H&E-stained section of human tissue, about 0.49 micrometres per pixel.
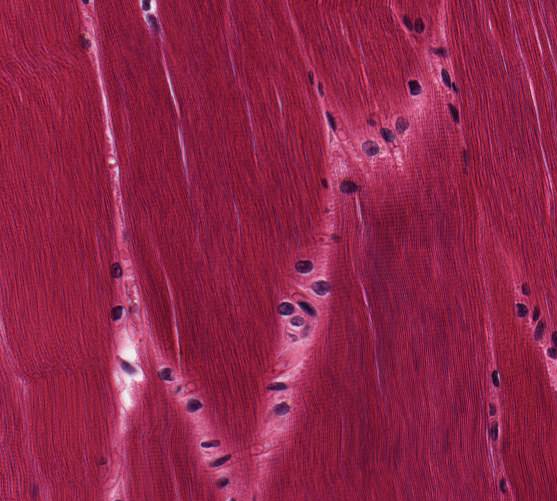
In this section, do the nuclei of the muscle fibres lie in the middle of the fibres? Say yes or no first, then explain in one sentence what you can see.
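No. The nuclei lie at the edges of the fibres along the narrow clefts between them rather than in the fibre centres.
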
